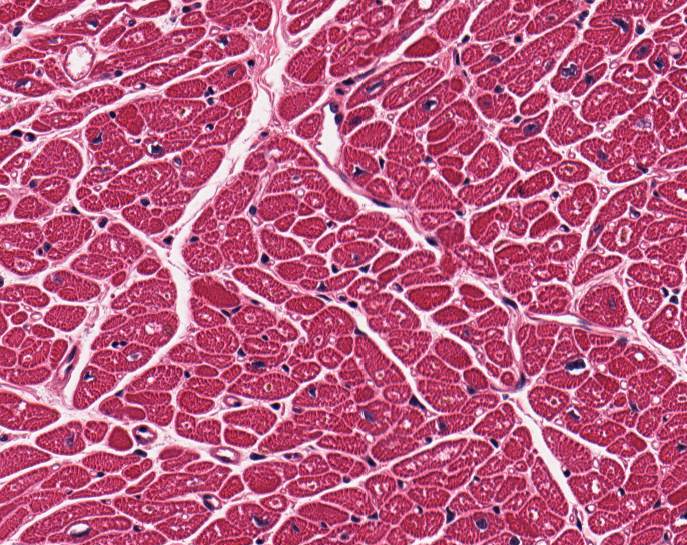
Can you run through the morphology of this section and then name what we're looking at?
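The fibre cytoplasm is deep red, finely mottled by small pale clefts, and many fibres have a small pale clear area at the centre. Where a nucleus shows inside a fibre, it sits centrally, not at the edge. Small, dark, elongated nuclei lie in the narrow gaps between fibres. This is atrial appendage of the heart.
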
